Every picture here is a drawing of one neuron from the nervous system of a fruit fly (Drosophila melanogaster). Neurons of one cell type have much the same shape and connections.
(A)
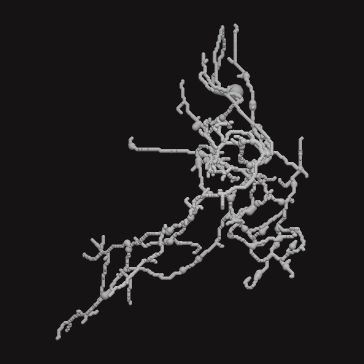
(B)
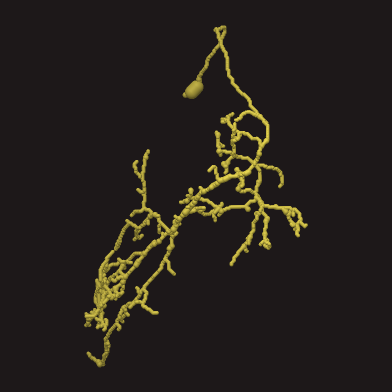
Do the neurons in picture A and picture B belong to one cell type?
yes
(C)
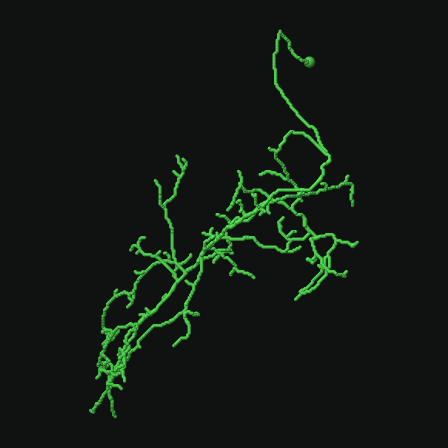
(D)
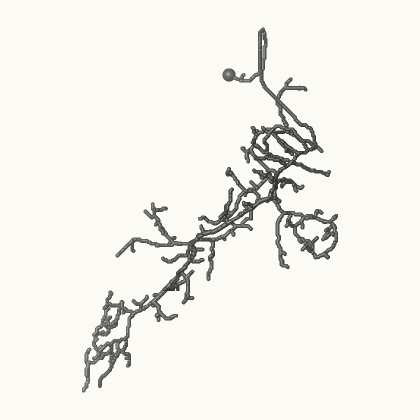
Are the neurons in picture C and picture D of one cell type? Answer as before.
yes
